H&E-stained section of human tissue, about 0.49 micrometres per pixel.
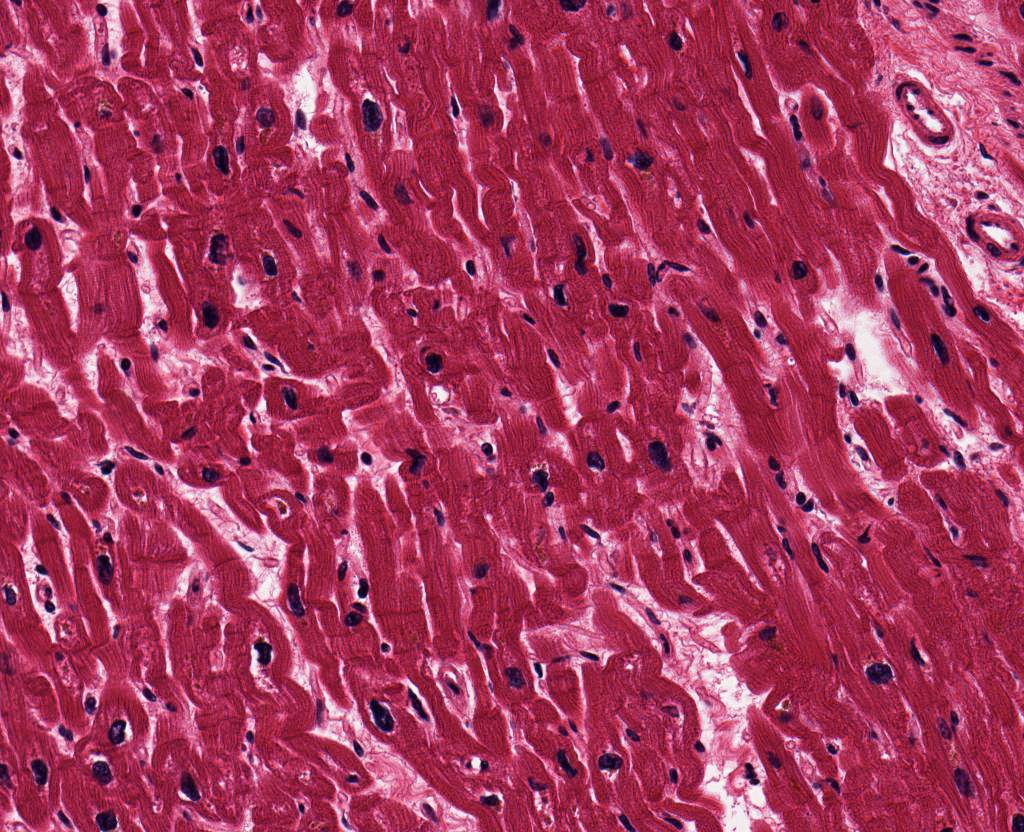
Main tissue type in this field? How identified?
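The answer is myocardium, checked point by point. First, the muscle fibres branch and join with neighbouring fibres.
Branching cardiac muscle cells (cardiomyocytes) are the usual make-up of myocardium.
Second, fine yellow-brown granules lie in the cytoplasm close to some muscle nuclei. Third, loose pink connective tissue with small vessels cut in cross-section occupies the upper right corner. Last, no fat cells lie among the muscle fibres.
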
